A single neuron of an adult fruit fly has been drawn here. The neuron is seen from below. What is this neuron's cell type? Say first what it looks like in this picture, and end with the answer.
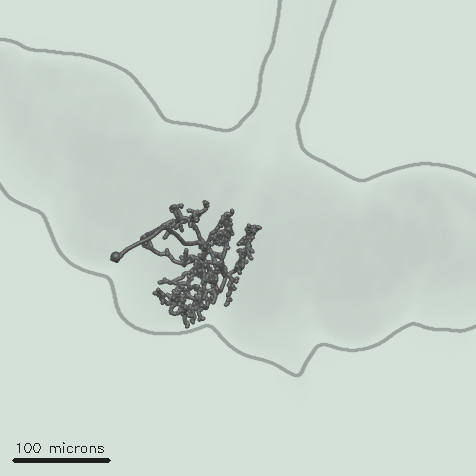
It lies in the brain. The cell body can be seen on the left of the picture. From left to right in the picture it spans about 160 microns. This is a central-brain intrinsic neuron. The cell type is SMP160.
